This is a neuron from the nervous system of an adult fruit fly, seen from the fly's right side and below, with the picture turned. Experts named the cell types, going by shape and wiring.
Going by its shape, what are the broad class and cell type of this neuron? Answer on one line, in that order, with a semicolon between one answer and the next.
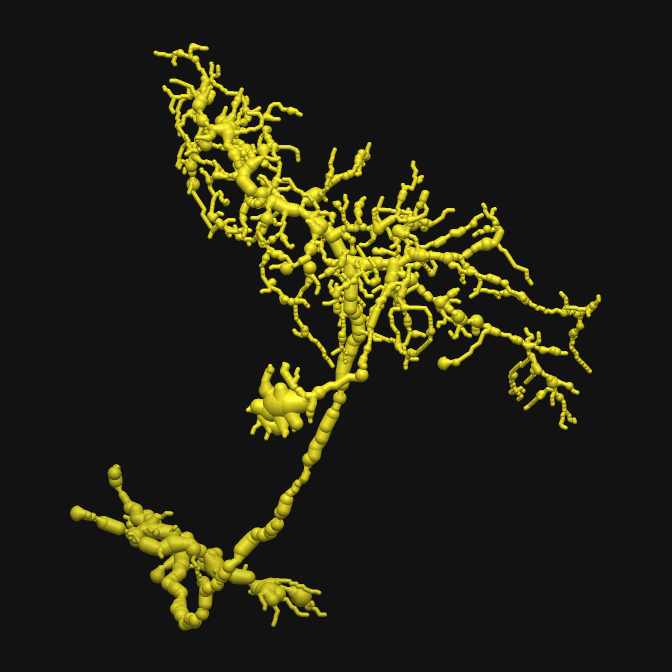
central-brain intrinsic neuron; GNG524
